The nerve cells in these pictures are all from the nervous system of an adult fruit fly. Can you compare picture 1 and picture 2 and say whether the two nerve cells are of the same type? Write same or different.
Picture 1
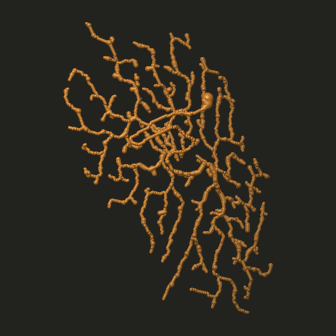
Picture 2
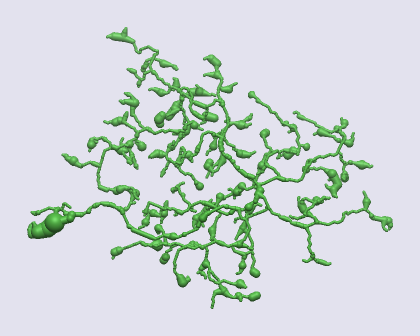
different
